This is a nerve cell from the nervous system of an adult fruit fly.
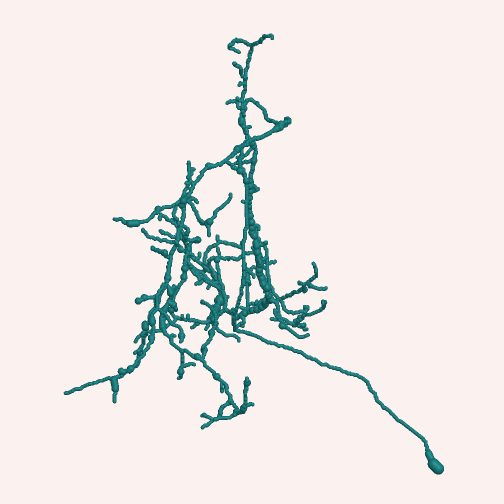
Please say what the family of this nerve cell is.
hemilineage PSa1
